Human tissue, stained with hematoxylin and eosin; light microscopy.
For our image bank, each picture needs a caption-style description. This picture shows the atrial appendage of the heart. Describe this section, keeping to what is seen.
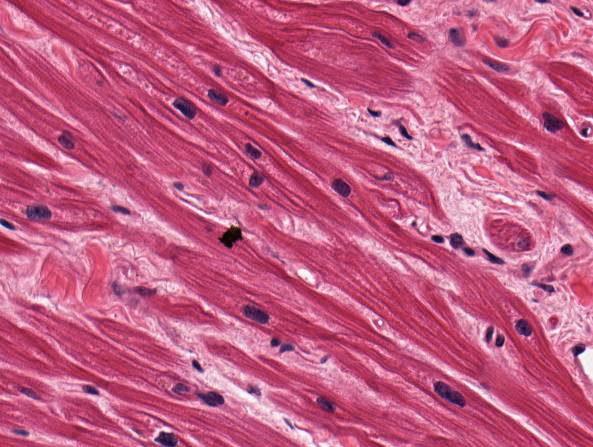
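Up in the right part of the field, you'll see the fibre bundles separated by looser, paler pink connective tissue. Sitting in that connective tissue on the right side is a small round vessel, cut in cross-section. There aren't any fat cells here. And there's a small opaque black particle near the centre, too.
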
